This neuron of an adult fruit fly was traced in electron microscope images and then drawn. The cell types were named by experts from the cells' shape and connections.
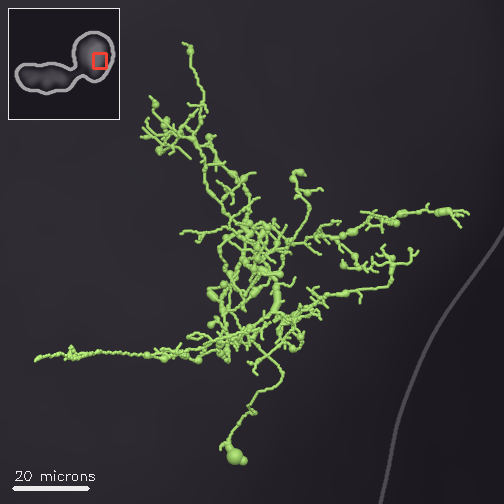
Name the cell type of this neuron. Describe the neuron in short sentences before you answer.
The cell body can be seen at the bottom of the picture. From left to right in the picture it spans about 120 microns. Dozens of branch ends can be seen. This is a central-brain intrinsic neuron. It is of cell type SAD023.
